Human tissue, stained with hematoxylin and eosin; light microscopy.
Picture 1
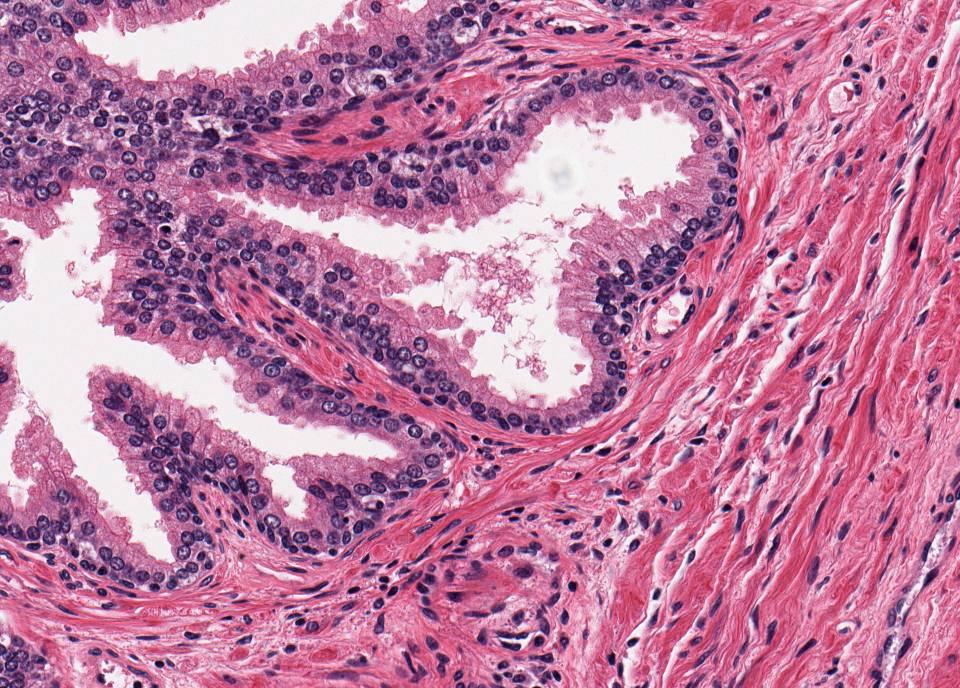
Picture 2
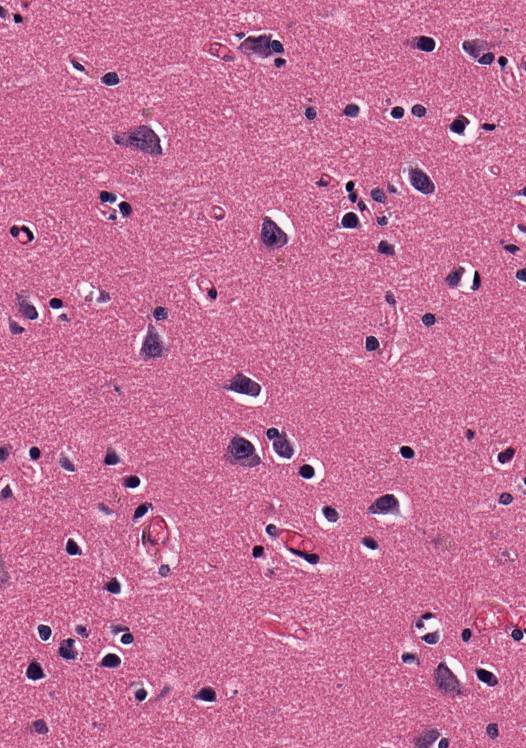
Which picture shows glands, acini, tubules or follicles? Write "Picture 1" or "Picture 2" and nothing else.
Picture 1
